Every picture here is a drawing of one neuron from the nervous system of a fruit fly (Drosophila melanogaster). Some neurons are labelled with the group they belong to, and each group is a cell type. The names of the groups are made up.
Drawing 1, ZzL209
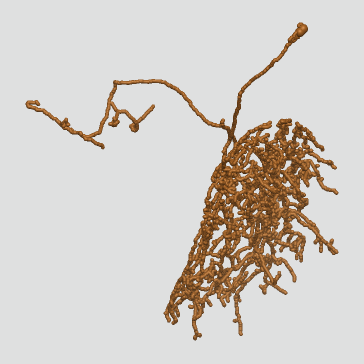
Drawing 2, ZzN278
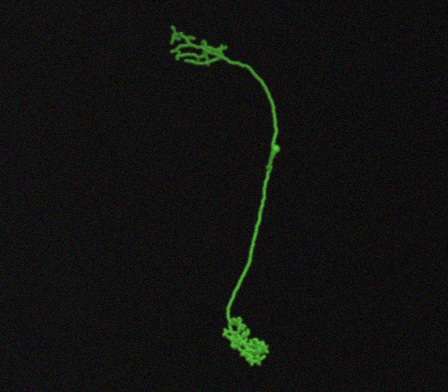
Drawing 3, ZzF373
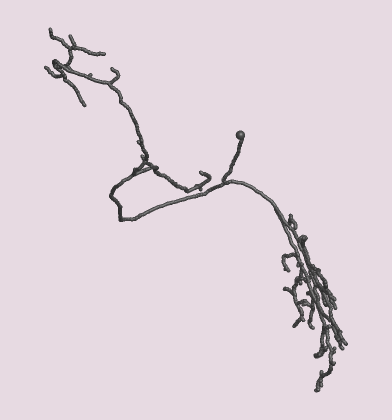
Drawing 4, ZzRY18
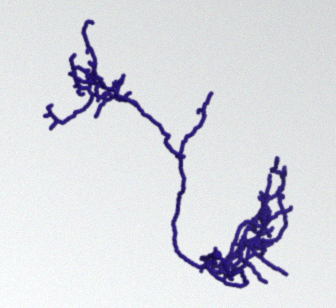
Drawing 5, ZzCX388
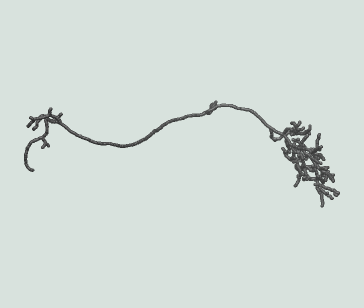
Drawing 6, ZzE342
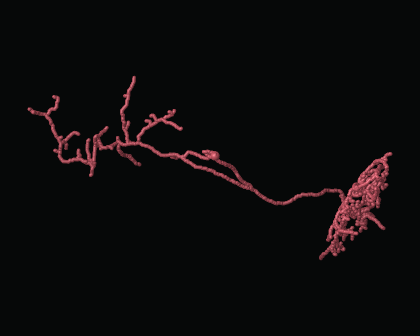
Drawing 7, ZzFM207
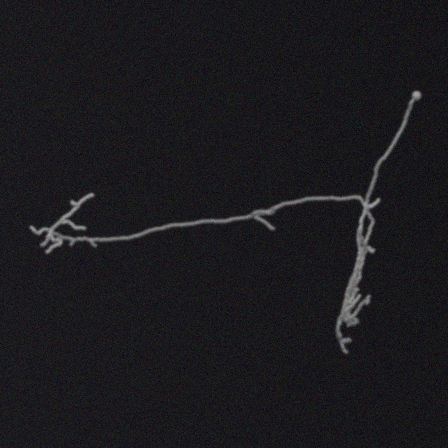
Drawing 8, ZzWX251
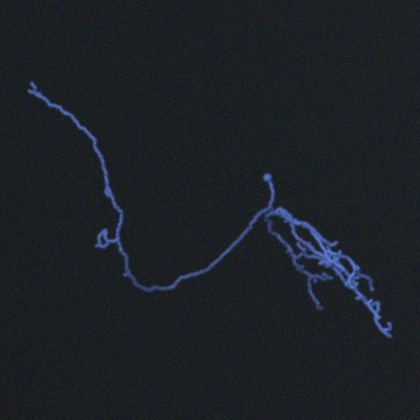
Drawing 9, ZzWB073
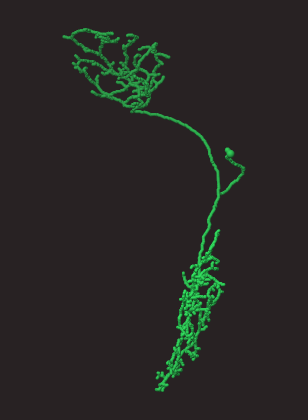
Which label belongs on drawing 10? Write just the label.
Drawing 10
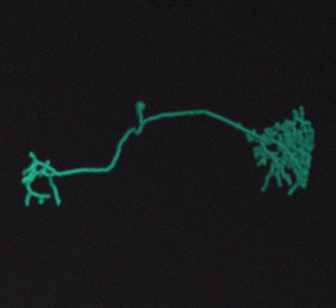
ZzCX388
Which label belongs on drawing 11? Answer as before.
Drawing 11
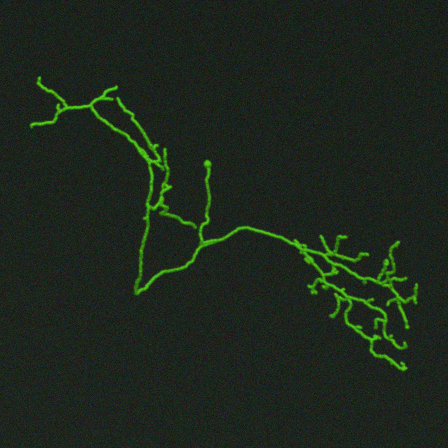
ZzF373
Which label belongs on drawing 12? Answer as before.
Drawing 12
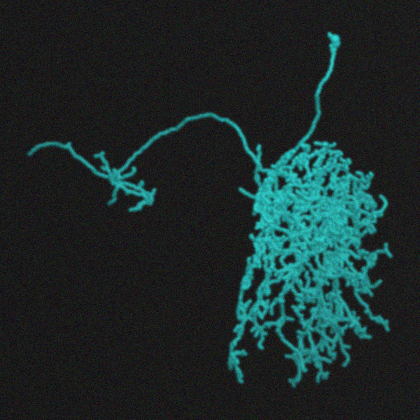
ZzL209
